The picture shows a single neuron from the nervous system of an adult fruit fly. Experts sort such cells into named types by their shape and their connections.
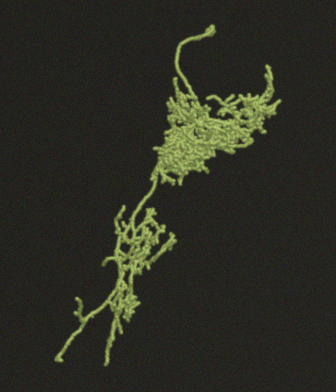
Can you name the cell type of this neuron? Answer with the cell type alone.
INXXX100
